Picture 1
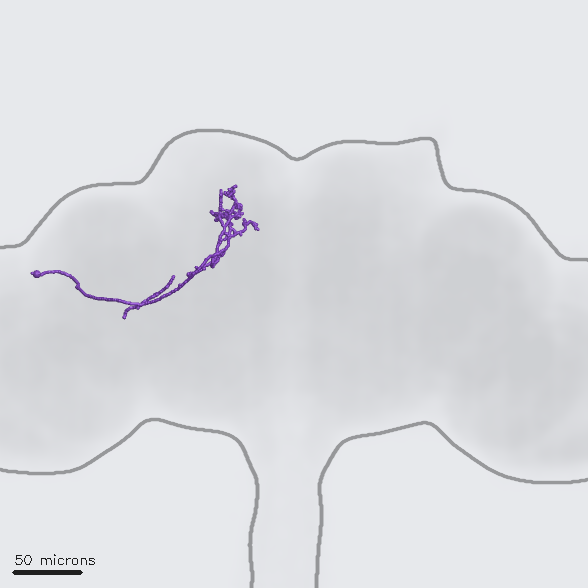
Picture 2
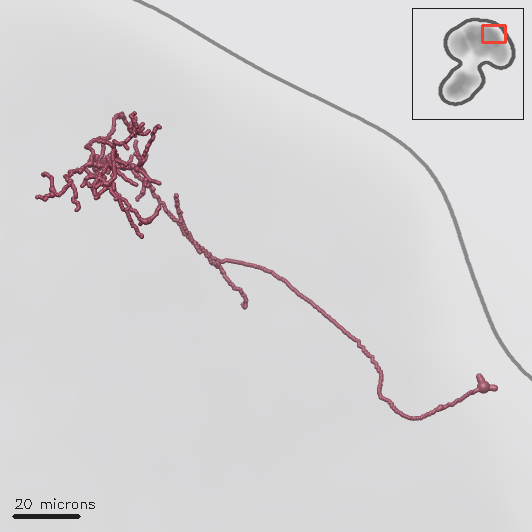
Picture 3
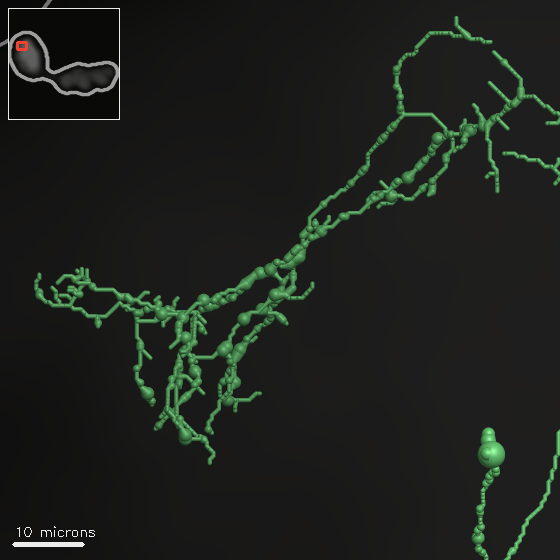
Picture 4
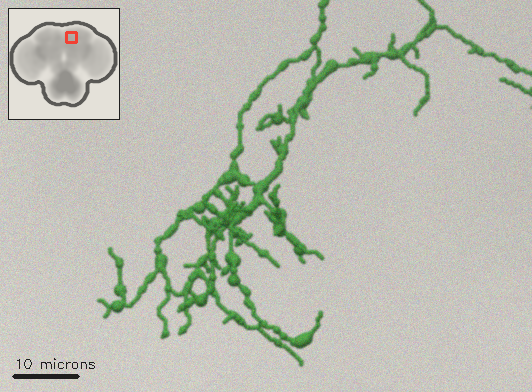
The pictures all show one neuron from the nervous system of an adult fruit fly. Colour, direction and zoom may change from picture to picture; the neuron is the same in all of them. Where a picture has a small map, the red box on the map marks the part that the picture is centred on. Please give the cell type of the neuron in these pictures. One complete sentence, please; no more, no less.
This neuron is typed as SIP011.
